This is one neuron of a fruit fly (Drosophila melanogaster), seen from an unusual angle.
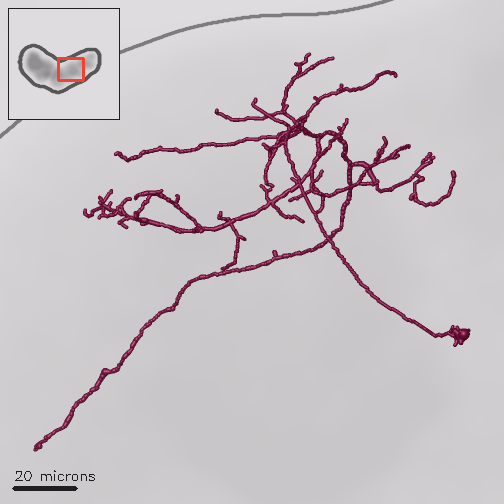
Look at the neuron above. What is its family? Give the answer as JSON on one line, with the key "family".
{"family": "hemilineage 06A"}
